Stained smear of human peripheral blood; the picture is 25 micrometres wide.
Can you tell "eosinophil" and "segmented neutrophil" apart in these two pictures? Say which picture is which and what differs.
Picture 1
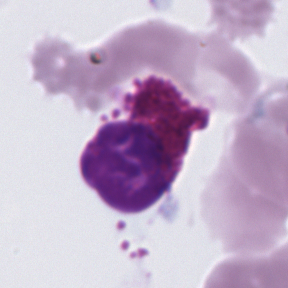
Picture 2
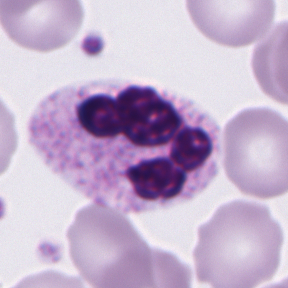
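Picture 1: eosinophil. Picture 2: segmented neutrophil. Granules differ most: coarse and reddish-purple in picture 1, crowded into the upper right part of the cell, with several loose ones lying outside below it; fine and pink-violet in picture 2, spread evenly through pale pinkish-lilac cytoplasm.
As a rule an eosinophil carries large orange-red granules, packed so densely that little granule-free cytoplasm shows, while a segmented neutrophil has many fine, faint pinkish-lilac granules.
Outline: picture 1 smooth and rounded at lower left but ragged at upper right where granules bulge out; picture 2 smooth and oval, about 17 by 11 micrometres.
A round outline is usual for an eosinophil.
Nucleus: in picture 1 deep purple, crossed by paler curved creases; in picture 2 dark purple with coarsely clumped chromatin and no visible nucleoli, lying toward the right of the cell and filling about 40% of its area. Picture 2 cytoplasm free of vacuoles.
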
